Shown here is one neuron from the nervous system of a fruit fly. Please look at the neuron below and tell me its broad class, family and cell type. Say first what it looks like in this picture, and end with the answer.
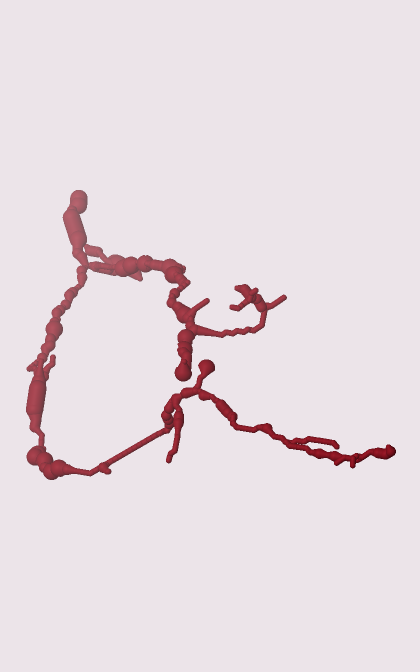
The drawing shows no cell body. In this view it is wider than it is tall. This is a sensory neuron entering the nerve cord. The name of its family is class gustatory. Its cell type is LgLG7.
